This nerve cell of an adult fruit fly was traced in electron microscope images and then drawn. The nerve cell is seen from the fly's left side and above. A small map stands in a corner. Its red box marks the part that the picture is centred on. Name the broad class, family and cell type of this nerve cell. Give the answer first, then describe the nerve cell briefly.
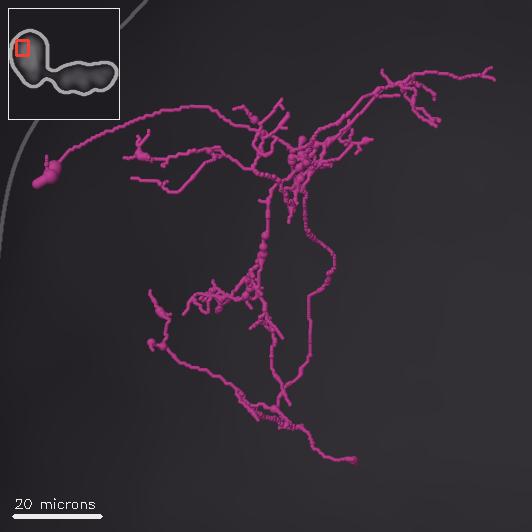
This is a central-brain intrinsic neuron. Its family is hemilineage CREa2_ventral. Its cell type is CRE016. By the scale bar it is about 110 microns wide in this view. The picture shows dozens of branch ends.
